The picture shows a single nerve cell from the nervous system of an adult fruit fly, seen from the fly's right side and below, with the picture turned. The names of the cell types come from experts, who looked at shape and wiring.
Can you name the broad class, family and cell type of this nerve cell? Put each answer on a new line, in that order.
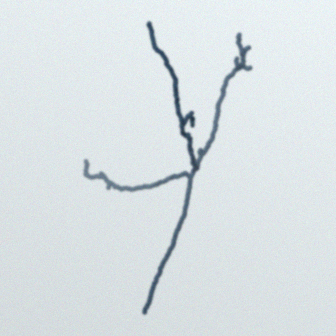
sensory neuron entering the nerve cord
class mechanosensory proprioceptive
SNpp50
